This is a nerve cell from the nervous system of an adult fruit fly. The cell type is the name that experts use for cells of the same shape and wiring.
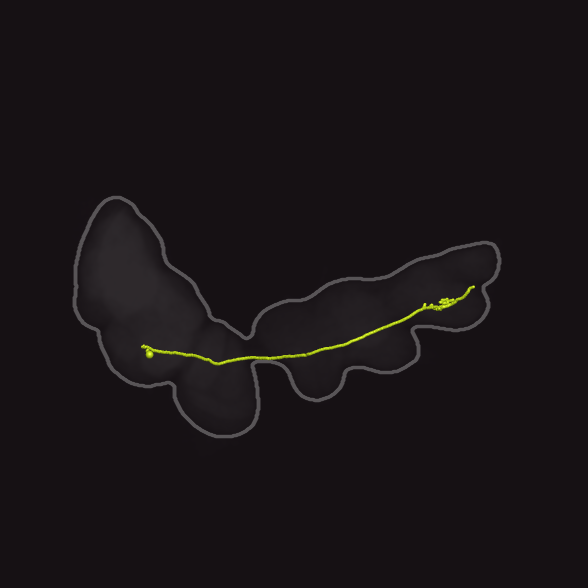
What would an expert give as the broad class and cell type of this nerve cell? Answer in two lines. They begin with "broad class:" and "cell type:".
broad class: sensory neuron ascending to the brain
cell type: SAxx02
